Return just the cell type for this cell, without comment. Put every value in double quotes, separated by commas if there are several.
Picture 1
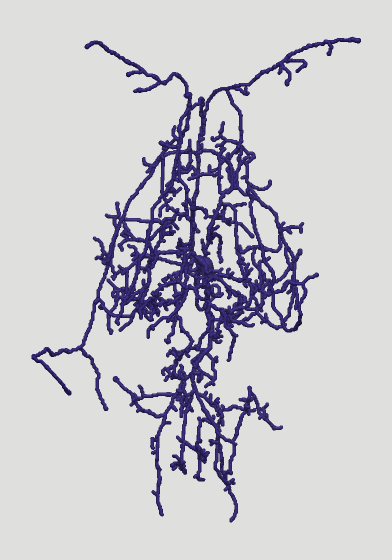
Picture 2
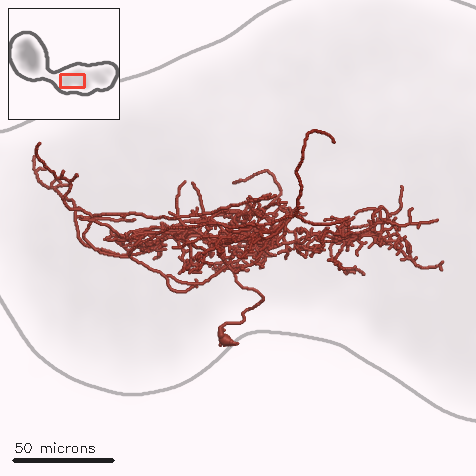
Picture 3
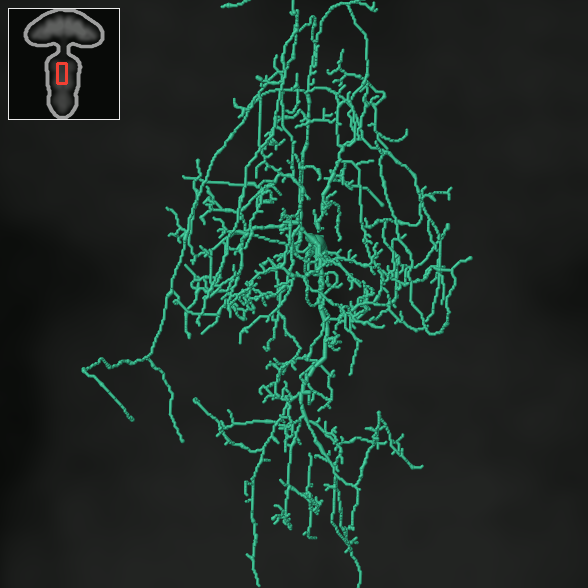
"IN00A010"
